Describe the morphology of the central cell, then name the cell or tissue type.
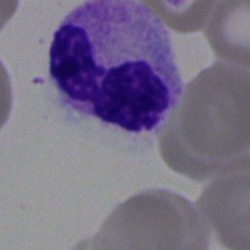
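Along the left and lower side of the cell curves the nucleus, its chromatin dark purple and coarsely clumped. Plentiful pale lilac-pink cytoplasm fills the upper part of the cell. Fine purple granules are scattered evenly through it. Here we have a segmented neutrophil.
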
